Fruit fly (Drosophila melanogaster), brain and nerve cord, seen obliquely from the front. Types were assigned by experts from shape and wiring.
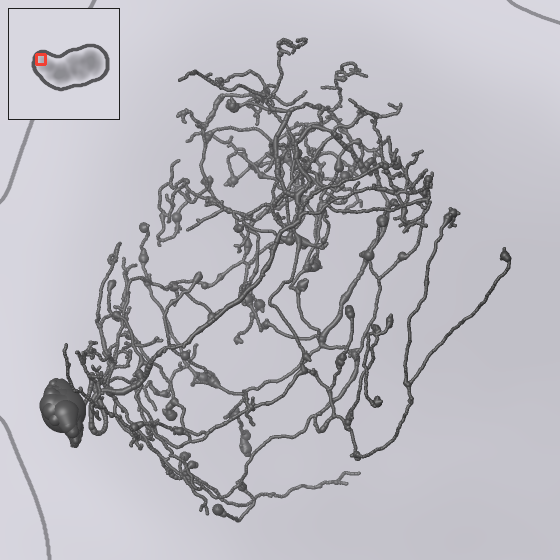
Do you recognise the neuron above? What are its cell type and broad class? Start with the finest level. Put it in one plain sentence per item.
The cell type is INXXX345.
The broad class is nerve-cord intrinsic neuron.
